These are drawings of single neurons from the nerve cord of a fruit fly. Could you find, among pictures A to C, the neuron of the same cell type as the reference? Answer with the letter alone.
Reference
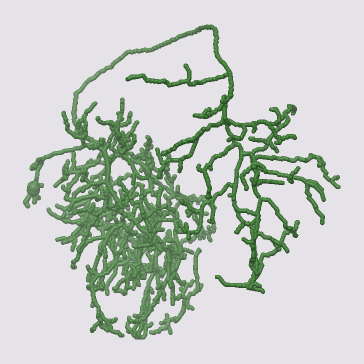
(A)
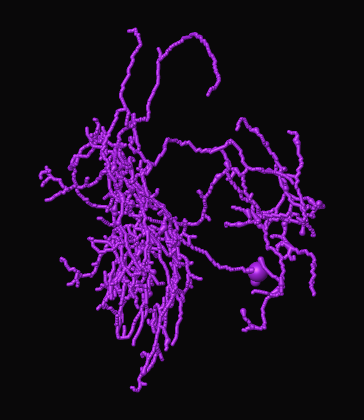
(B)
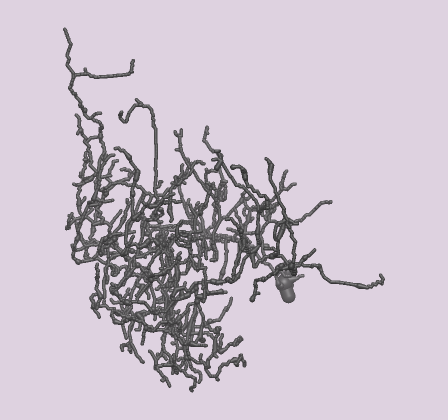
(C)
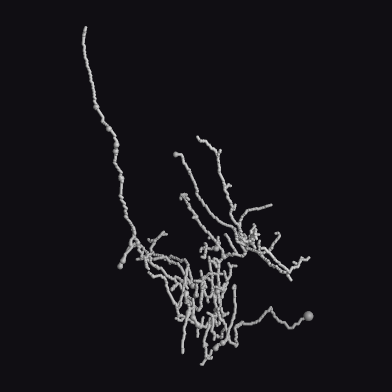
A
